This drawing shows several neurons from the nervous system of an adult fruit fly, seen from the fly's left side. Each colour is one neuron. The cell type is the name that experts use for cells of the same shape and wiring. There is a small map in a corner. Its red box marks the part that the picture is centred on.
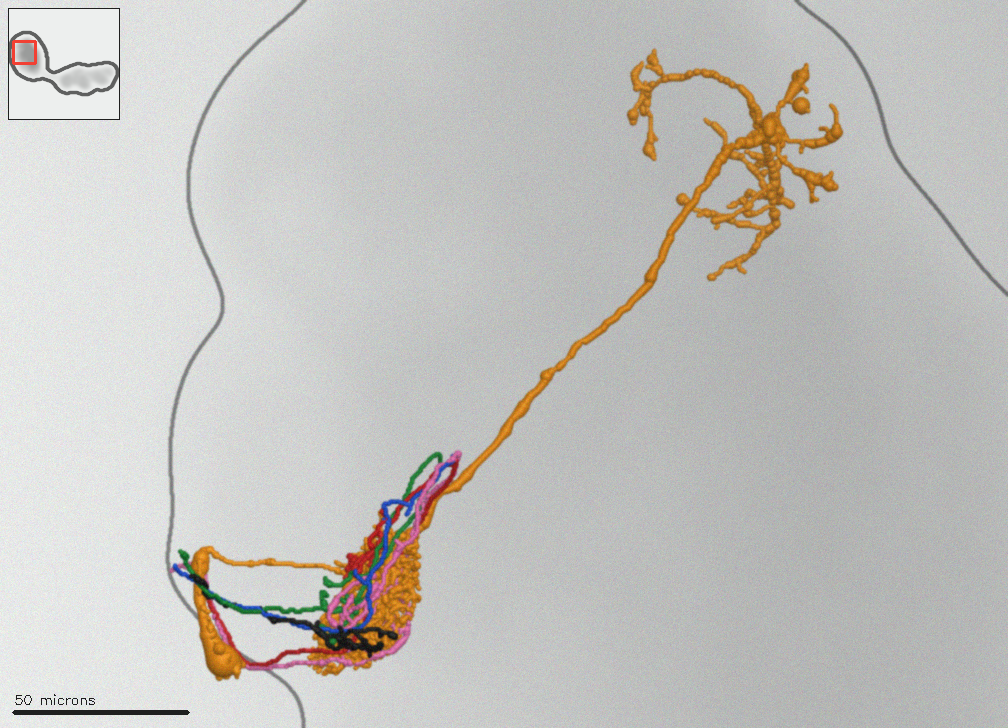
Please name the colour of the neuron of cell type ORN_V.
black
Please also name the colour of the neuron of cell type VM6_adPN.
orange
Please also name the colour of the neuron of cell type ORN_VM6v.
pink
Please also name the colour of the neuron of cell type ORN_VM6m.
red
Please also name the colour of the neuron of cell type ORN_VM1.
green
